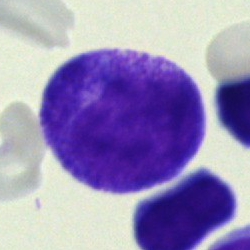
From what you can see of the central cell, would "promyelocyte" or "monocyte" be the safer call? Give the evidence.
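It is a promyelocyte. Look first at the colour: the whole cell is stained a deep violet-purple.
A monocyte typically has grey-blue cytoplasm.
The deep violet-purple seen here is quite unlike that grey-blue. Now let your eye go to the upper edge, where a fine dark granular speckling shows most clearly. The outline is roughly round and smooth, and a faint paler streak crosses the upper left part of the cell.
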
